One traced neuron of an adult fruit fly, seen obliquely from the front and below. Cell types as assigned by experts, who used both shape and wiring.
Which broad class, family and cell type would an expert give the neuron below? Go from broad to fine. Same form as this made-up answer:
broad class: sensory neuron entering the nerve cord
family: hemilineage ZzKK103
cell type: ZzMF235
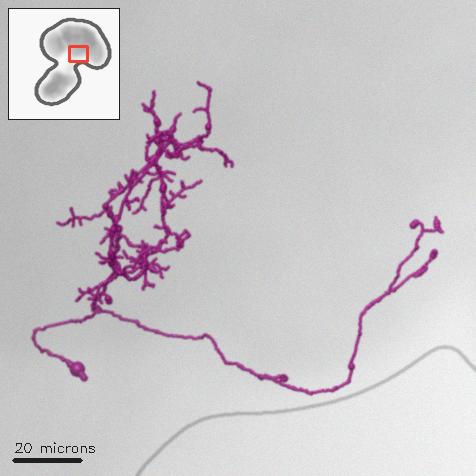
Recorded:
broad class: central-brain intrinsic neuron
family: hemilineage LB23
cell type: GNG380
